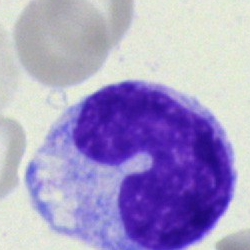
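Monocyte, stained human bone marrow smear. Nucleus: deeply indented, with a narrow cleft opening toward the left, filling the upper and right parts of the cell. Cytoplasm: several small clear vacuoles, with fine, faint lilac granules sprinkled throughout.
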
